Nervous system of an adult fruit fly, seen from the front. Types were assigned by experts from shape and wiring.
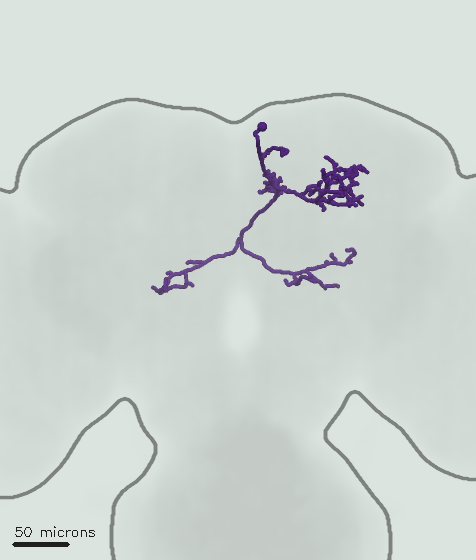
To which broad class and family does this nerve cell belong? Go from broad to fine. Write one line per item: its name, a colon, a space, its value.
broad class: central-brain intrinsic neuron
family: hemilineage SMPad2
